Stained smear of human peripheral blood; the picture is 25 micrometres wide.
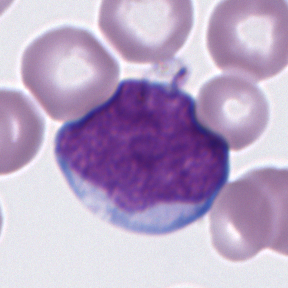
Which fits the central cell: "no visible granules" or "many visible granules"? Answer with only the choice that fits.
No visible granules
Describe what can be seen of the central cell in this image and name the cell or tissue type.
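What strikes me first is the nucleus: angular, somewhat irregular in outline, filling most of the cell, and about 15 by 11 micrometres. The cytoplasm is a pale greyish blue and forms a crescent lying mainly beneath it. On the top edge of the cell there is also a small pale fragment with a thin dark strand. This cell is a myeloblast.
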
